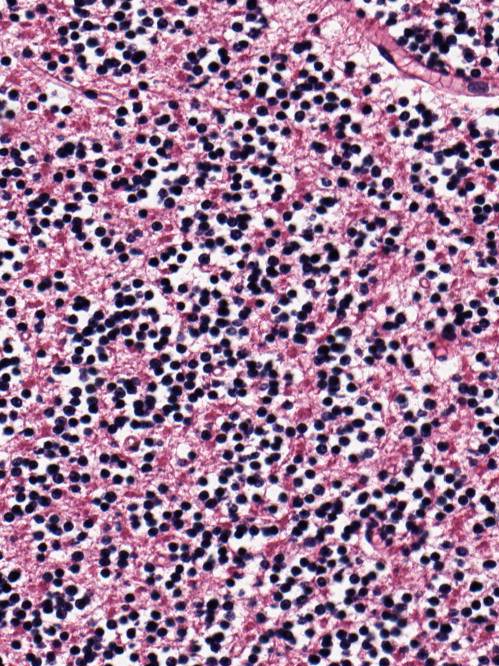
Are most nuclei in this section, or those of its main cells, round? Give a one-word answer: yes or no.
Yes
